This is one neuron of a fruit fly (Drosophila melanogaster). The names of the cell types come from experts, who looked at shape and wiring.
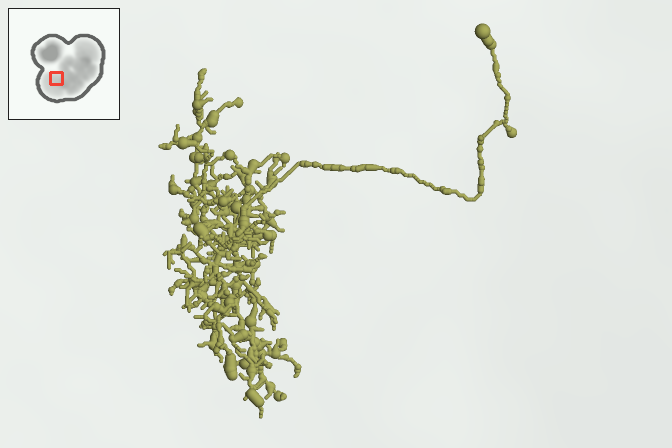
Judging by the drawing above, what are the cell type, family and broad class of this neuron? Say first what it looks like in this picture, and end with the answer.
The cell body can be seen at the upper right of the picture. Dozens of branch ends can be seen. It is of cell type Li25. Its family is Li. This is an optic-lobe intrinsic neuron.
